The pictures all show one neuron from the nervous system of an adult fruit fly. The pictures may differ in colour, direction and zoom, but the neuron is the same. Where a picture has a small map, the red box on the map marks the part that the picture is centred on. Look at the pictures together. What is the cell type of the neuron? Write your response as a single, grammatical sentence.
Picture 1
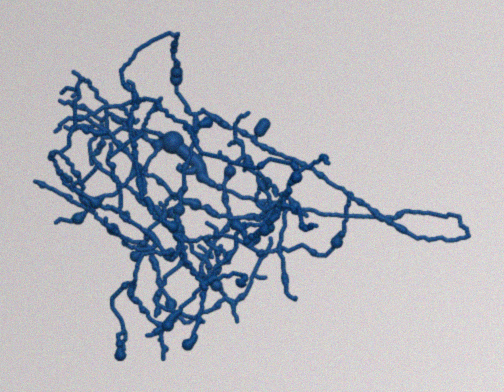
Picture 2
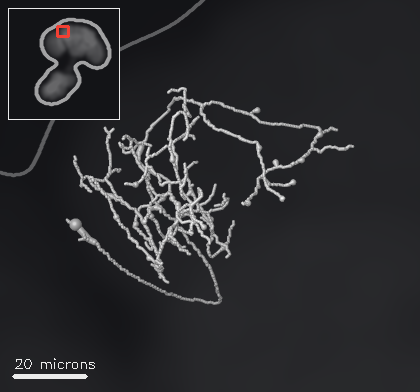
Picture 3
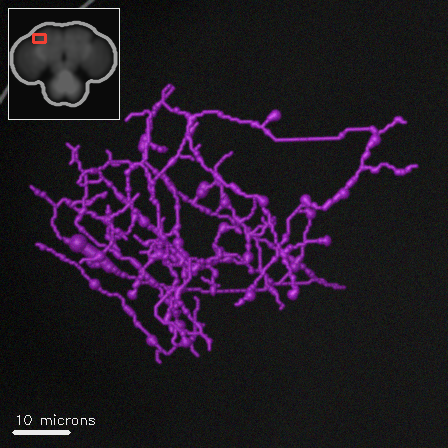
To the cell type LHPV4k1 belongs this neuron.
